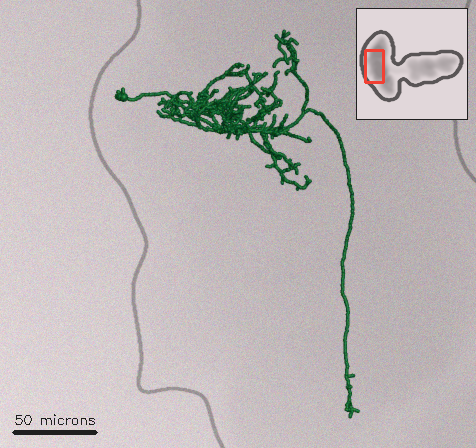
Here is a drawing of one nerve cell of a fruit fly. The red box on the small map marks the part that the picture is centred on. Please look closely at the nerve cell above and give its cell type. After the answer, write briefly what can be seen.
Its cell type is SAD051_a. Its broad class is central-brain intrinsic neuron. It is in the brain and does not reach the nerve cord. The cell body is at the upper left of the picture. Dozens of branch ends can be seen.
